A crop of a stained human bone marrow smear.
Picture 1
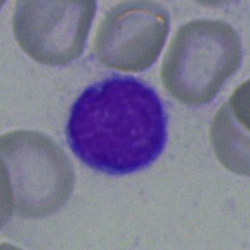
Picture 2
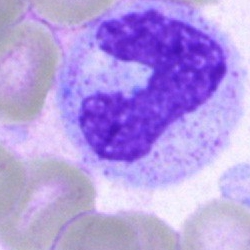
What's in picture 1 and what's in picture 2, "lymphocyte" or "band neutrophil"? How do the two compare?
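So the lymphocyte's in picture 1, and picture 2 is the band neutrophil. In the lymphocyte the nucleus fills nearly the whole round cell, and the cytoplasm shows at most as a barely visible thin rim at the edge.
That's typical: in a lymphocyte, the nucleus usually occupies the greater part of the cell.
The band neutrophil, inside its round, smooth outline, has a moderate rim of pale lilac cytoplasm with no vacuoles in it. Its nucleus is bent into a kidney or horseshoe shape with a deep notch opening to the left, and the chromatin is dark purple and coarsely clumped.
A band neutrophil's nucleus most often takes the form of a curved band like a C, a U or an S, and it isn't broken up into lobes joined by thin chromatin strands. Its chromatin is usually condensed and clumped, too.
One thing they share is that you won't see a nucleolus in either: no distinct one in the lymphocyte, none at all in the band neutrophil.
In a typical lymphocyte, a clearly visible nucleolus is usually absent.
And there are no granules anywhere in the lymphocyte.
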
